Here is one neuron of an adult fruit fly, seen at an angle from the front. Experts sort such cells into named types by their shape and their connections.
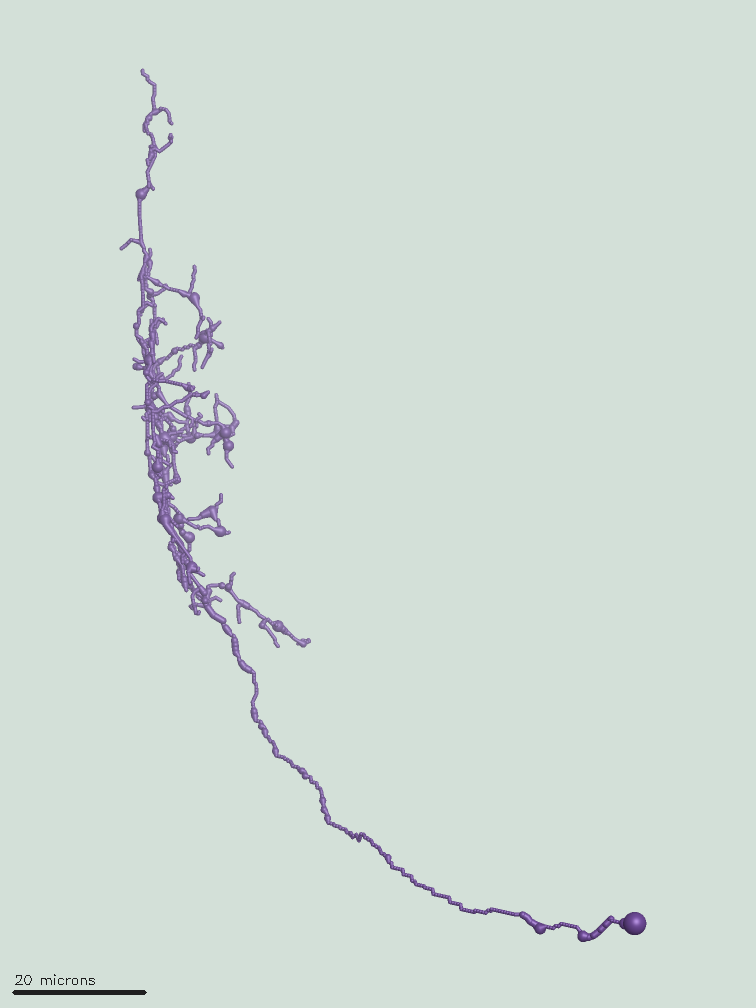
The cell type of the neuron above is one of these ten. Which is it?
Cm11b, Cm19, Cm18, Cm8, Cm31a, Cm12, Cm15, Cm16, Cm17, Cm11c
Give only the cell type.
Cm15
